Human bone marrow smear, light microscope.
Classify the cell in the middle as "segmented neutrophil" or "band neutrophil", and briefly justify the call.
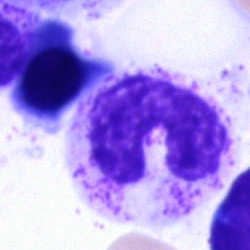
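I'd call it a band neutrophil. The nucleus curves into a horseshoe, its opening facing downward. Its chromatin is coarse and clumped, a patchy mix of darker and lighter areas. Pale, faintly pinkish-lilac cytoplasm, not blue, carries fine pink-purple granules.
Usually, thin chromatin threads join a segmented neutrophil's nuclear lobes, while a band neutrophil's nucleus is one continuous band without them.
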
